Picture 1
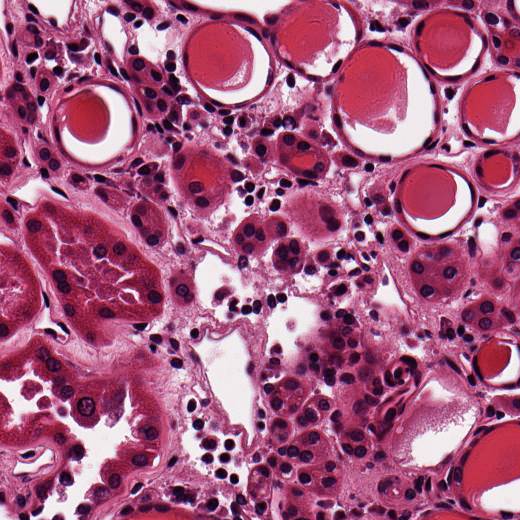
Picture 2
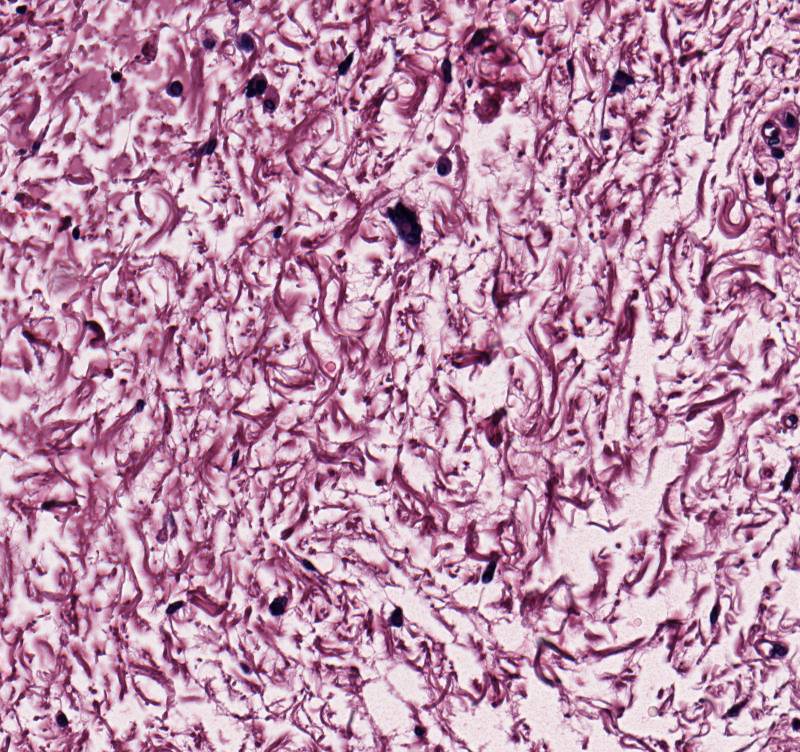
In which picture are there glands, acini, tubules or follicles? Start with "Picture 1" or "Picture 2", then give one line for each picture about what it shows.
Picture 1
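What picture 1 shows: Round units filled with homogeneous deep red material crowd the top and right parts of the field.
What picture 2 shows: The whole field is filled by loose, haphazardly arranged fibres with no organized units.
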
